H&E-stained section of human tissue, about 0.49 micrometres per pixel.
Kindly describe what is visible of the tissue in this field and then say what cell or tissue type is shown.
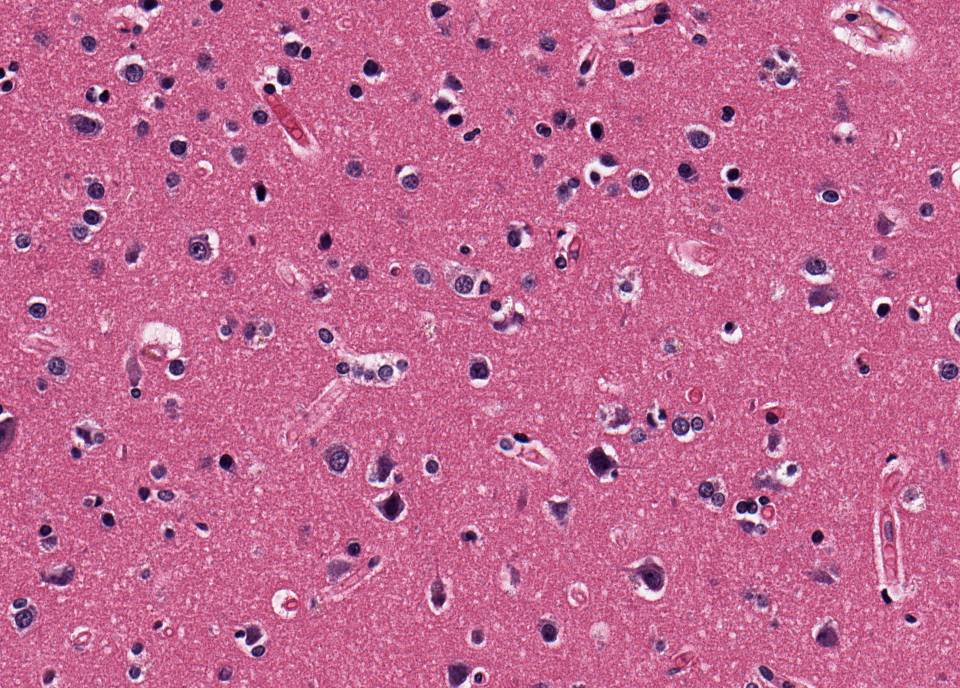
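Cells lie singly and in small groups, without layers, rows or units, in finely granular pink neuropil free of collagen bundles. Most are small with round dark nuclei. Larger neurons, as near the centre, have round pale nuclei with one dark nucleolus. This is cerebral cortex.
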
